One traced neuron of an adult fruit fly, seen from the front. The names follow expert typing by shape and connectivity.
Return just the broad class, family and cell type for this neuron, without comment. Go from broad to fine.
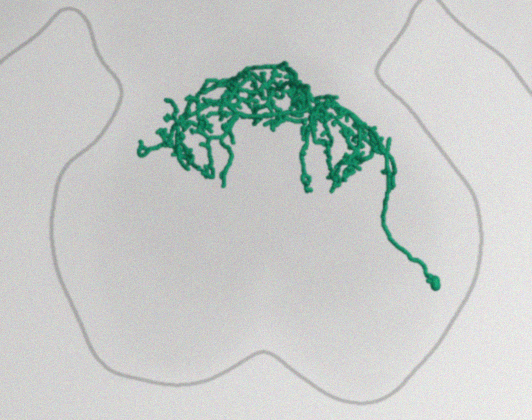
nerve-cord intrinsic neuron; hemilineage 03B; IN03B037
